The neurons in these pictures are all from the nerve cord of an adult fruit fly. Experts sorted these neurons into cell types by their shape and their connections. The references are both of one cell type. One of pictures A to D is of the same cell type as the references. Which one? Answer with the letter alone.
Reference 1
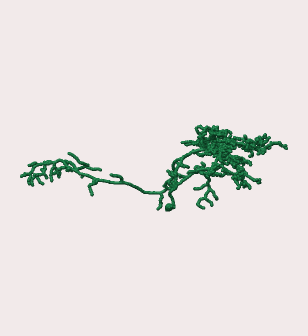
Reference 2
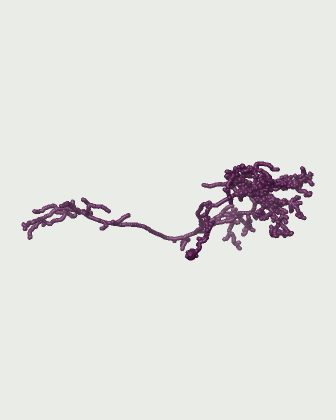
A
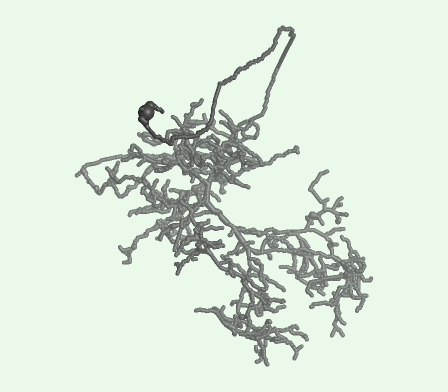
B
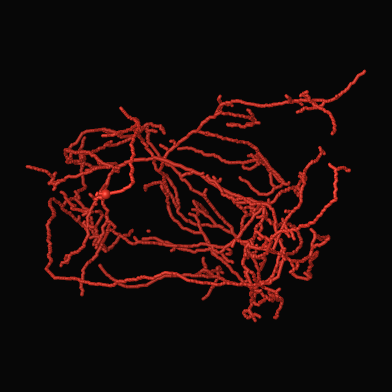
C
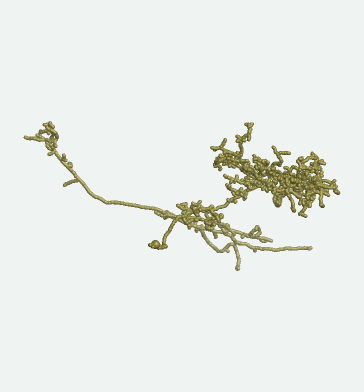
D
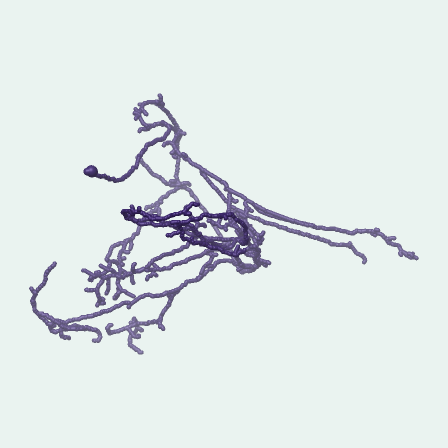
C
